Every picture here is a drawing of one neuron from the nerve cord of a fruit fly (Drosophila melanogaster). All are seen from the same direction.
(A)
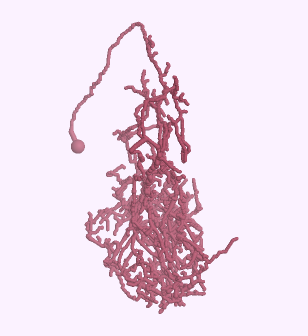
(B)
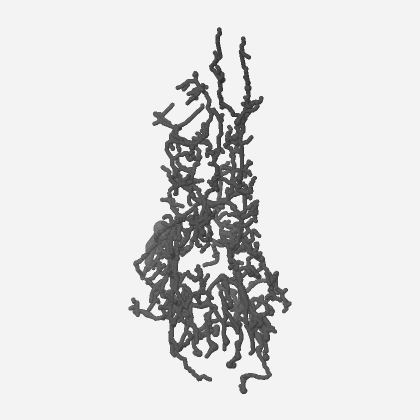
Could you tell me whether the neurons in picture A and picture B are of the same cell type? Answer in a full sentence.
They are of the same cell type.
